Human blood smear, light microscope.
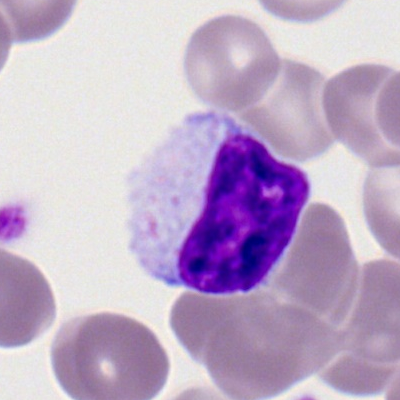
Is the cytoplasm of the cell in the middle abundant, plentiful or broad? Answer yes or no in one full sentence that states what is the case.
Yes, its nucleus is set within plentiful cytoplasm.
